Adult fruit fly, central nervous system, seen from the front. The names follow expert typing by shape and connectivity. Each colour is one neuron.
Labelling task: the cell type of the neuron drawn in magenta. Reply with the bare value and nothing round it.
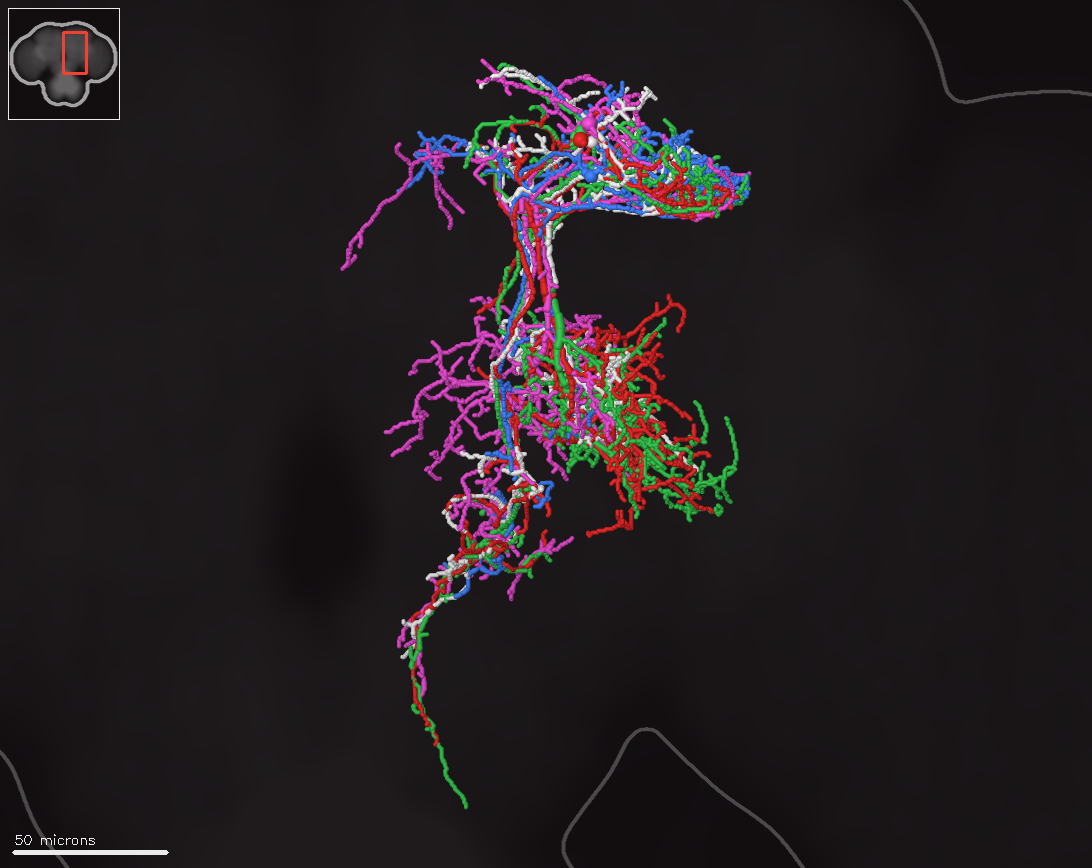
LAL026_b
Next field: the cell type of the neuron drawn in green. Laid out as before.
LAL026_a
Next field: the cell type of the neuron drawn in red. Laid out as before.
LAL029_e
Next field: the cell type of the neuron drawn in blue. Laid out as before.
LAL027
